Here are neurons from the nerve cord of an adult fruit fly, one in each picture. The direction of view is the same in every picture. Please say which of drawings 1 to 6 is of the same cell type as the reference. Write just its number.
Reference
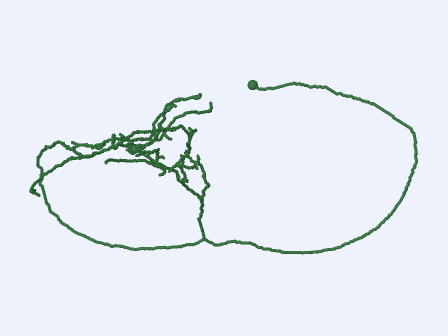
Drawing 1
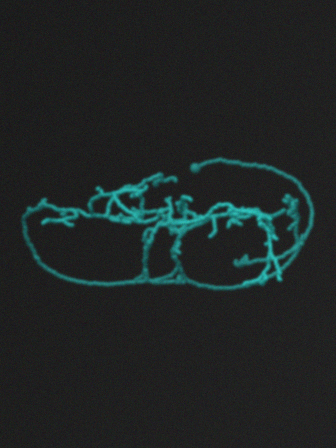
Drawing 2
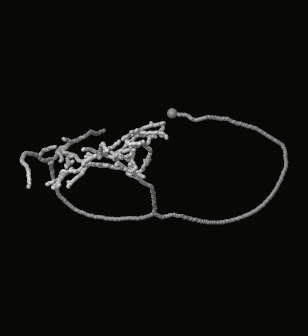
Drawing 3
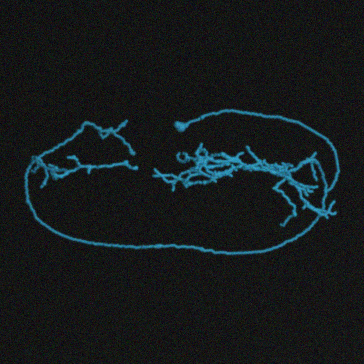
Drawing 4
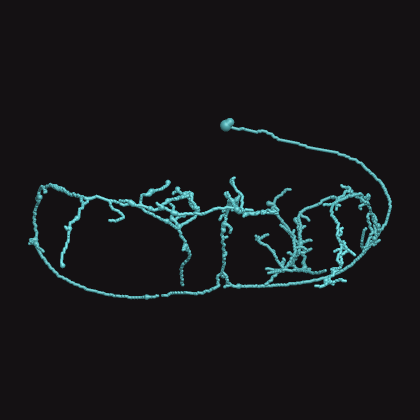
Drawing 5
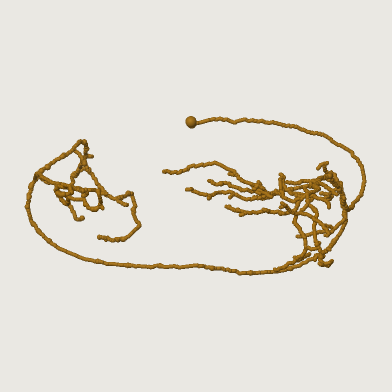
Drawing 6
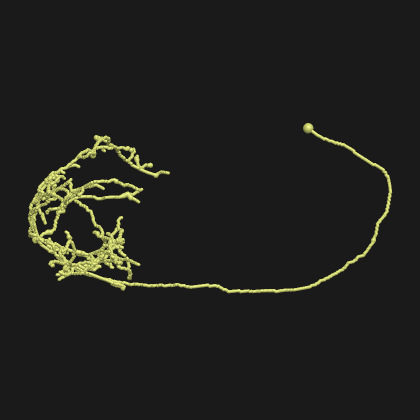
2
